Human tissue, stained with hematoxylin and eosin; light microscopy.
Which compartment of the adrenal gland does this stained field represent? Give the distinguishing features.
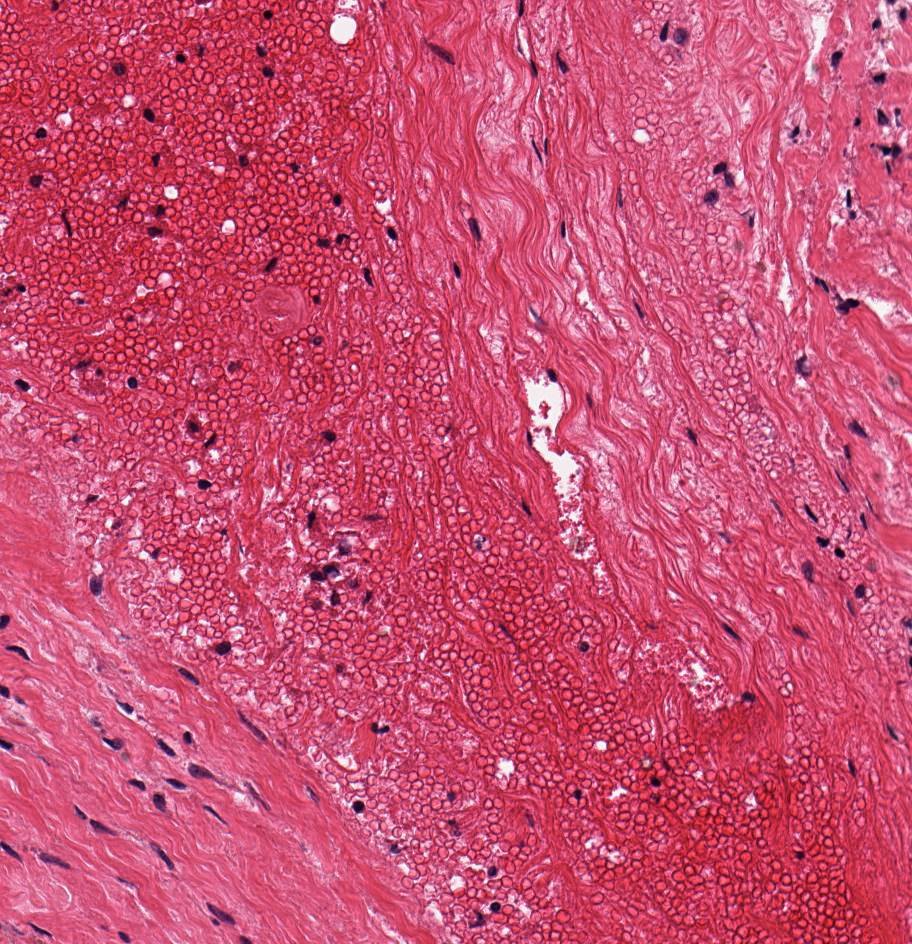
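That's blood in a vessel or clot. Tightly packed small round profiles sheet the upper left and band diagonally down to the lower right corner. Among them you'll find only sparse, small dark nuclei.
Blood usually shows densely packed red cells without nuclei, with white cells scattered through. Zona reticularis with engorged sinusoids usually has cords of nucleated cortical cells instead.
A band of wavy collagen in the lower left corner carries spindle nuclei aligned with its fibres.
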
